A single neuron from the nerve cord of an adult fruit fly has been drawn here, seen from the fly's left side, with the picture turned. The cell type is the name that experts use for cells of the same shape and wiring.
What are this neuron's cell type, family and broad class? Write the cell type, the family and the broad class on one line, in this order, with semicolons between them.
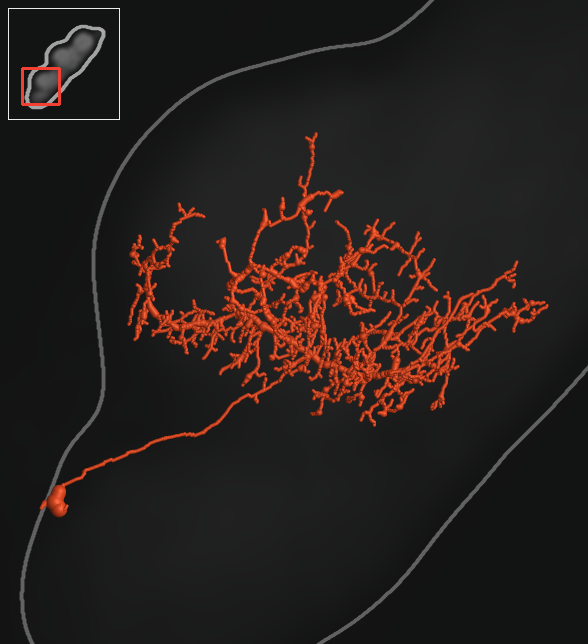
IN20A.22A008; hemilineage 20A.22A; nerve-cord intrinsic neuron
